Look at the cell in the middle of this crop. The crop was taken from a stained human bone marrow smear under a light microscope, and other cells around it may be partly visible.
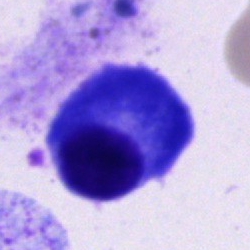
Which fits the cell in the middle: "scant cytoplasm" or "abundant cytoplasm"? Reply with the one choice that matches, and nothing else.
Abundant cytoplasm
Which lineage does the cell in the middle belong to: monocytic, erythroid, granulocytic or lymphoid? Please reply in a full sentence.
It is the lymphoid lineage to which the central cell belongs.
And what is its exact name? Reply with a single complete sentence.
The single cell at the center of the crop is a plasma cell.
